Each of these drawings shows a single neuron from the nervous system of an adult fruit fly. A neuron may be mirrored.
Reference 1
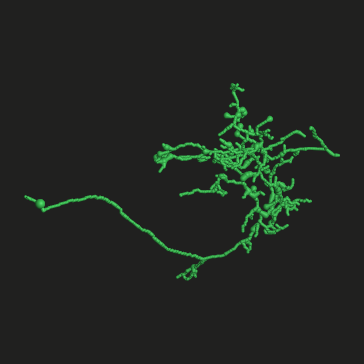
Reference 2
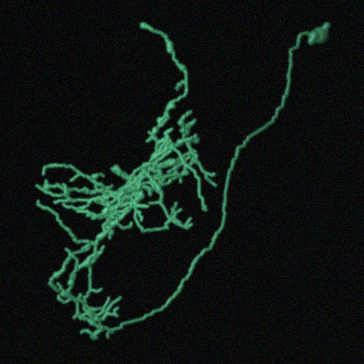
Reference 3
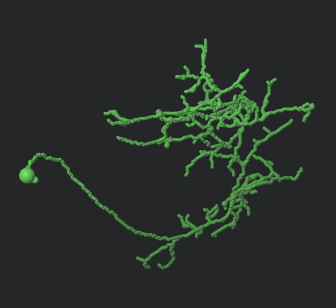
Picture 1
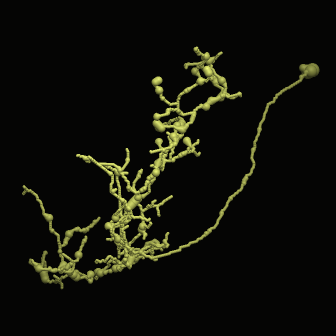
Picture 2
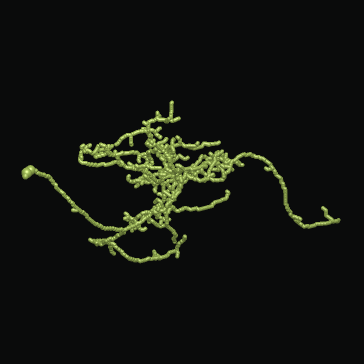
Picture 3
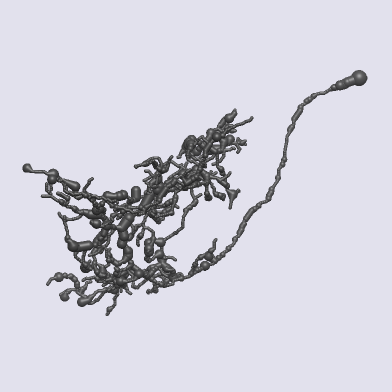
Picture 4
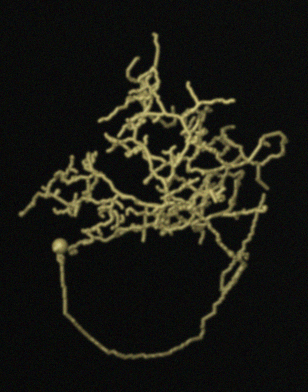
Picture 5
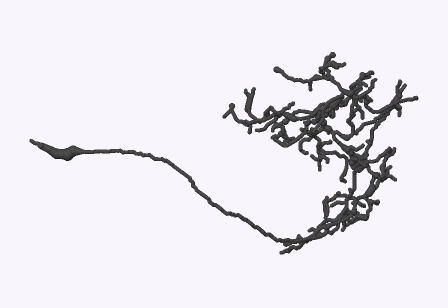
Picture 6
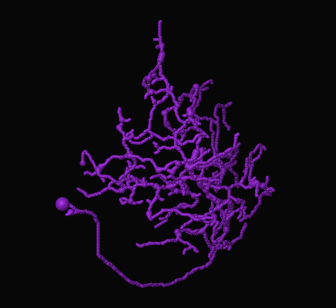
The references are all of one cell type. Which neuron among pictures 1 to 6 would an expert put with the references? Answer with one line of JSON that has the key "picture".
{"picture": 5}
